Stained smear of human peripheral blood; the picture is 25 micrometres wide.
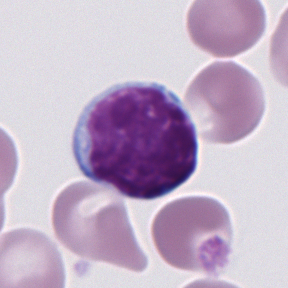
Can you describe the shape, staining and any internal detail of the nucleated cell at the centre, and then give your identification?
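Outline: smooth and round, with no projections from the surface. Cytoplasm: pale blue, with no granules seen in it. Chromatin: dark purple and coarsely clumped. This nucleated cell at the centre is a typical lymphocyte.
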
